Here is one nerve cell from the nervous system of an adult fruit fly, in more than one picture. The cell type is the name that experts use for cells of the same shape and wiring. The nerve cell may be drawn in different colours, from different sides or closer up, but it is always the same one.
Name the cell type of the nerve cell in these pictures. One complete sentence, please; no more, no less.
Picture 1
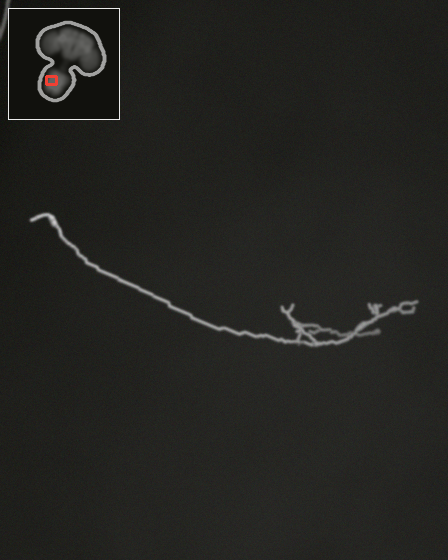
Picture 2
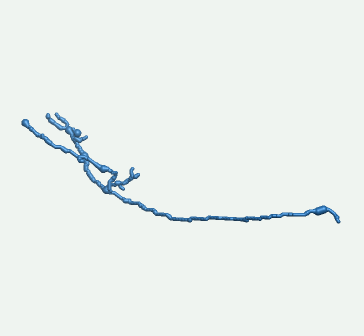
This nerve cell represents the cell type LgLG2.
